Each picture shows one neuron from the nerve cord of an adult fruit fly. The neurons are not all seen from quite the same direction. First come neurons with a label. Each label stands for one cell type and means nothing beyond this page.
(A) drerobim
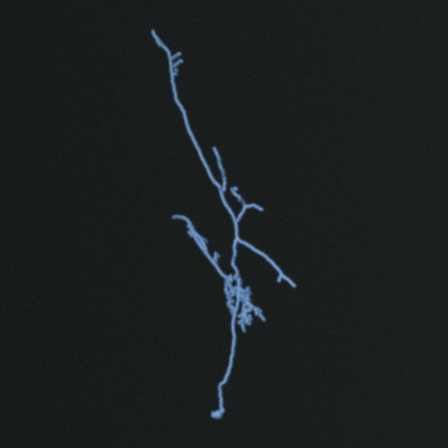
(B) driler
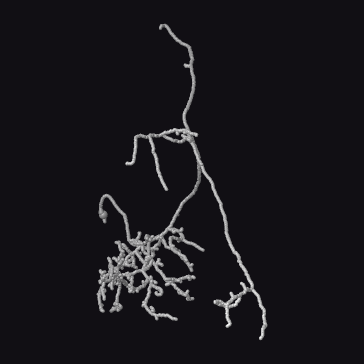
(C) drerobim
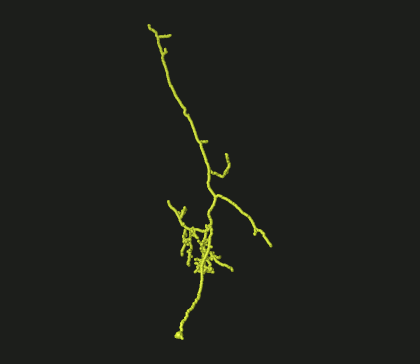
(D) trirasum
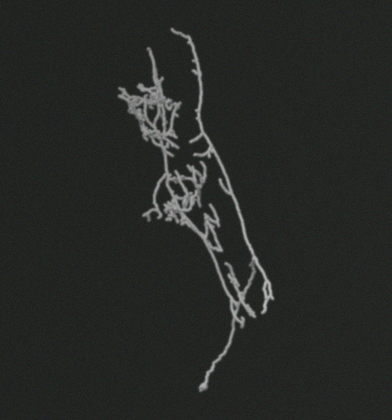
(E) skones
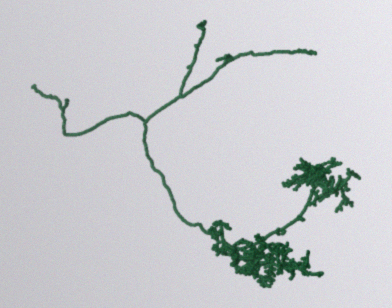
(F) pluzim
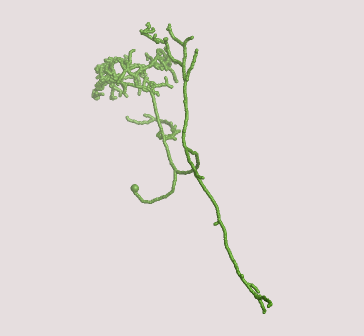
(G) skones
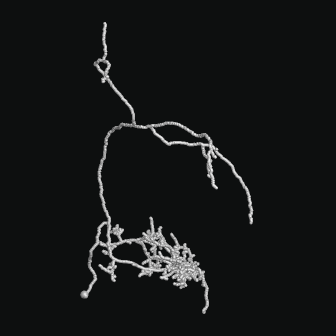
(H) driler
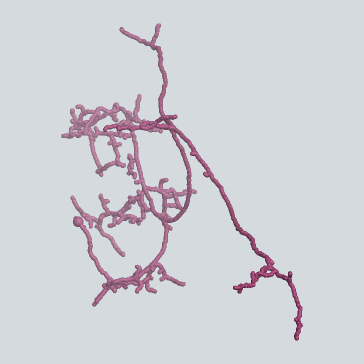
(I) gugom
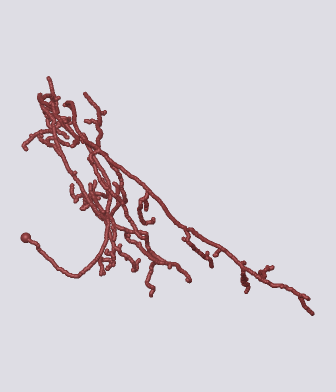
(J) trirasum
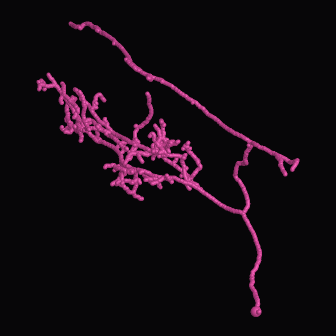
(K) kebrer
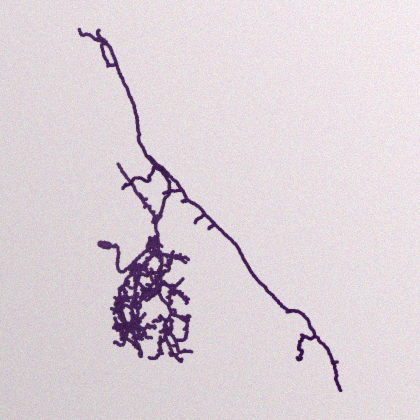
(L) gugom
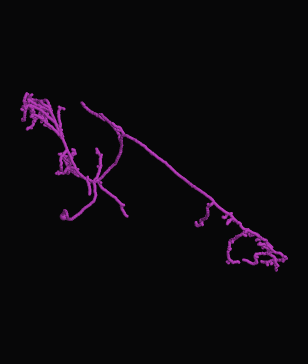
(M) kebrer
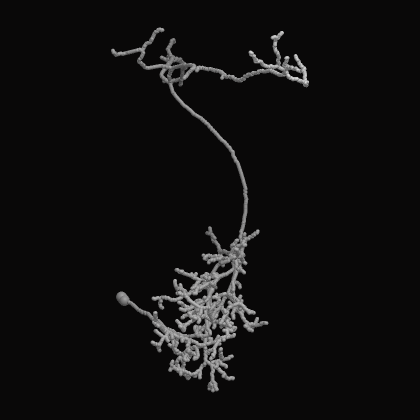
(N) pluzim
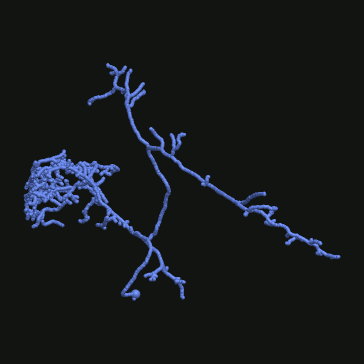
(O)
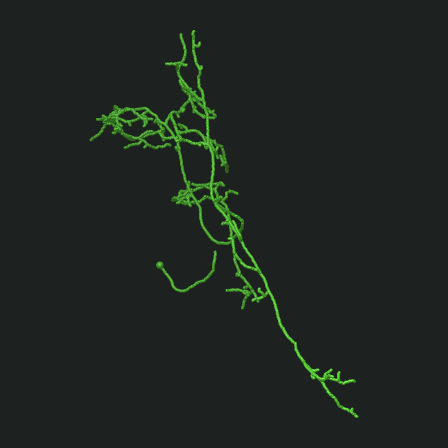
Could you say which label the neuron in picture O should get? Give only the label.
pluzim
